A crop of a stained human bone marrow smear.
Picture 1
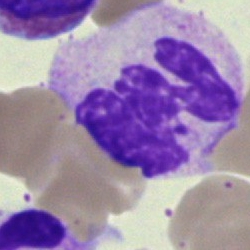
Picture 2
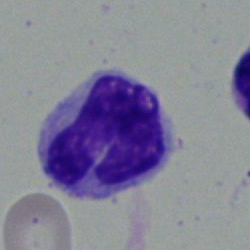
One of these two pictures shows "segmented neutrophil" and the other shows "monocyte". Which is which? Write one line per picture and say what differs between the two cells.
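Picture 1 – segmented neutrophil. The cytoplasm is plentiful and pale lilac-grey.
Picture 2 – monocyte. The nucleus fills most of the cell.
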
